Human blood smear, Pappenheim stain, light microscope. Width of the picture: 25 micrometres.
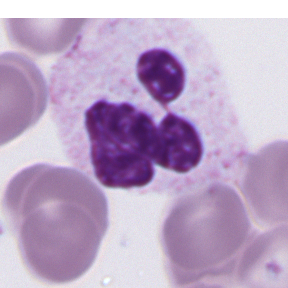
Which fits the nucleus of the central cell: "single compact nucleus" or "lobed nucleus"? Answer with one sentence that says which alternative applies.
This cell has a nucleus made up of distinct lobes.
